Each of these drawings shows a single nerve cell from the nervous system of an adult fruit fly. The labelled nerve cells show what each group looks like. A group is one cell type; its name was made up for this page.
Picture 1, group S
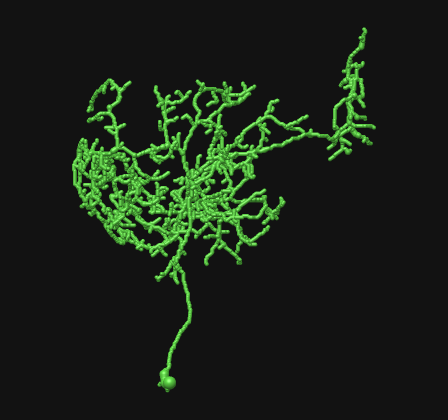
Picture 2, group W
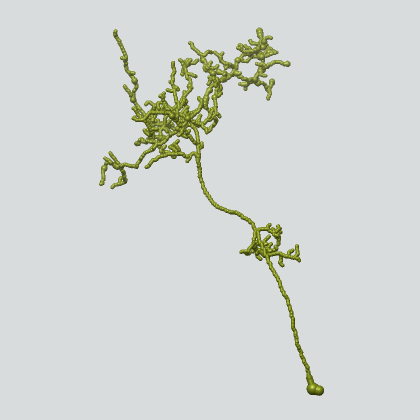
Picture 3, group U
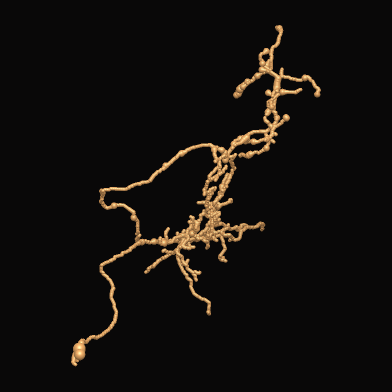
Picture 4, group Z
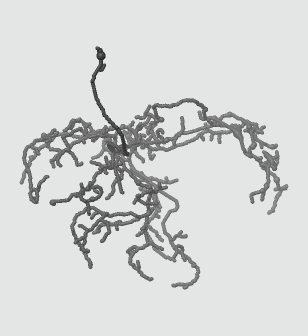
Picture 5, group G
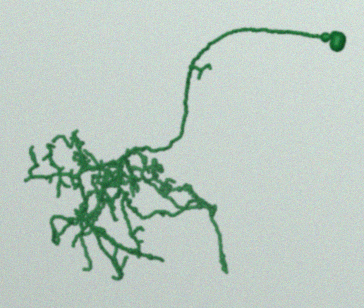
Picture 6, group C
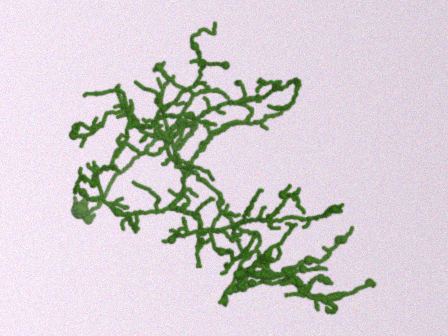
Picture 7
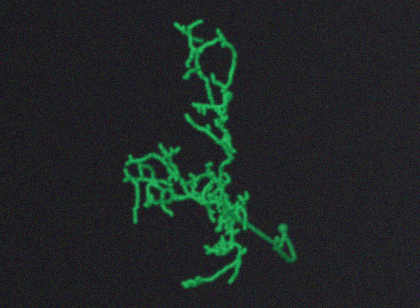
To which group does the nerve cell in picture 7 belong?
group W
